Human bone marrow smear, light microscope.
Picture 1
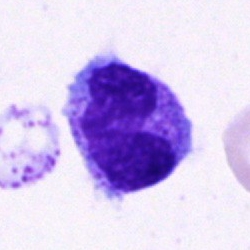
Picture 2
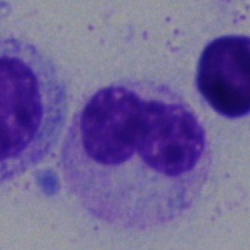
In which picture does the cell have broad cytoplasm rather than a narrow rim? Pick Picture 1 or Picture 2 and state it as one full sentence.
In picture 2, a wide area of cytoplasm encircles the nucleus.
